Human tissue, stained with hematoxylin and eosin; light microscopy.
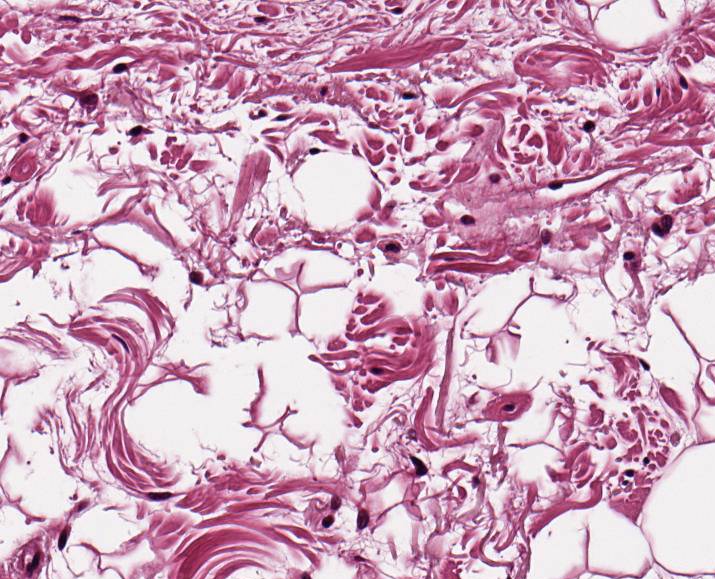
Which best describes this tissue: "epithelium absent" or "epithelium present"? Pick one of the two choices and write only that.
Epithelium absent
